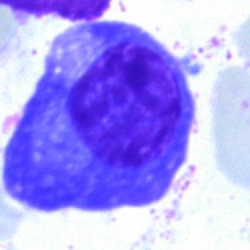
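Plasma cell: first, its outline is irregular and lumpy rather than a smooth circle. Second, the nucleus lies off-centre, toward the upper right of the cell. Third, small pale spots are scattered through the cytoplasm, mostly on the left side. Last, no distinct granules are visible in the cytoplasm.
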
